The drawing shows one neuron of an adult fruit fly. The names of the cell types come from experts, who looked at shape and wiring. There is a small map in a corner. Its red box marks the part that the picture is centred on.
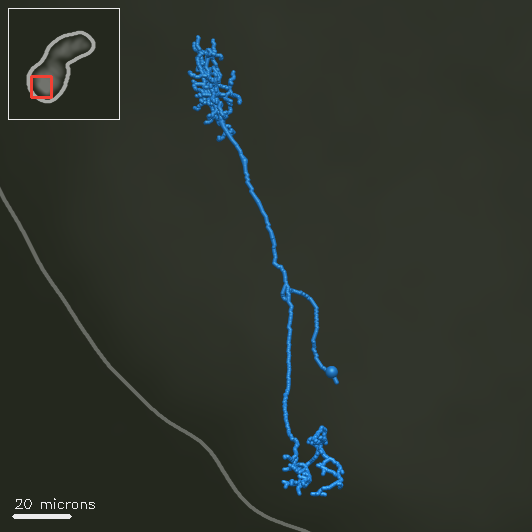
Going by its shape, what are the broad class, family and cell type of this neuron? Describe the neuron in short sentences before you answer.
From top to bottom in the picture it spans about 170 microns. Dozens of branch ends can be seen. This is a visual projection neuron. The family is hemilineage VPNd2. It is of cell type LC10d.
